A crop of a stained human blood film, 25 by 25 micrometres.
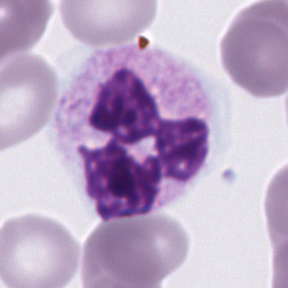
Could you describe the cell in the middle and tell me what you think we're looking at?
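Working through the nucleus first, it is divided into three separate lobes. Within it, no nucleoli are visible. Turning to the cytoplasm, fine small lilac granules are scattered throughout. Vacuoles are absent from it. Last on the list comes the name: segmented neutrophil.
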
